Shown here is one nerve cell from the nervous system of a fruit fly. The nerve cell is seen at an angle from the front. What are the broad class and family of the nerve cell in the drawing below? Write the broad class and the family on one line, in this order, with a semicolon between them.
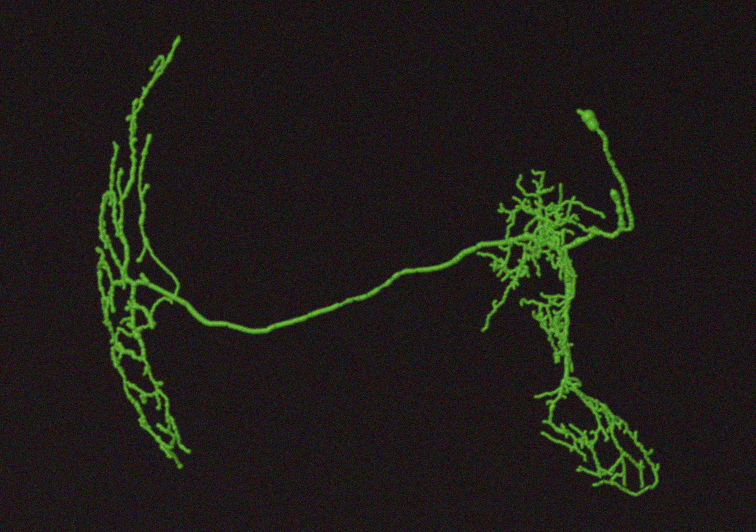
visual centrifugal neuron; hemilineage DM1_posterior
